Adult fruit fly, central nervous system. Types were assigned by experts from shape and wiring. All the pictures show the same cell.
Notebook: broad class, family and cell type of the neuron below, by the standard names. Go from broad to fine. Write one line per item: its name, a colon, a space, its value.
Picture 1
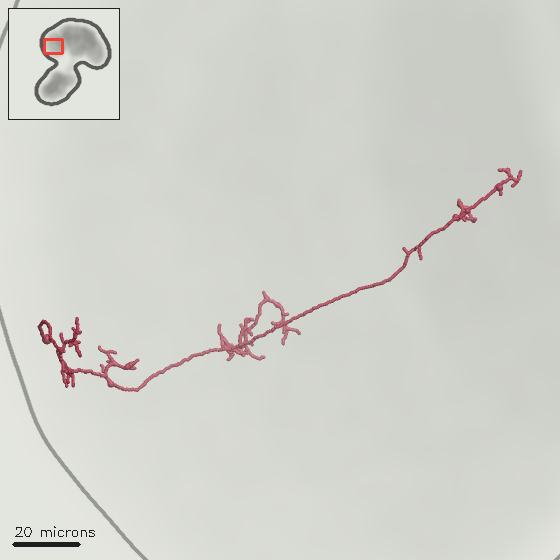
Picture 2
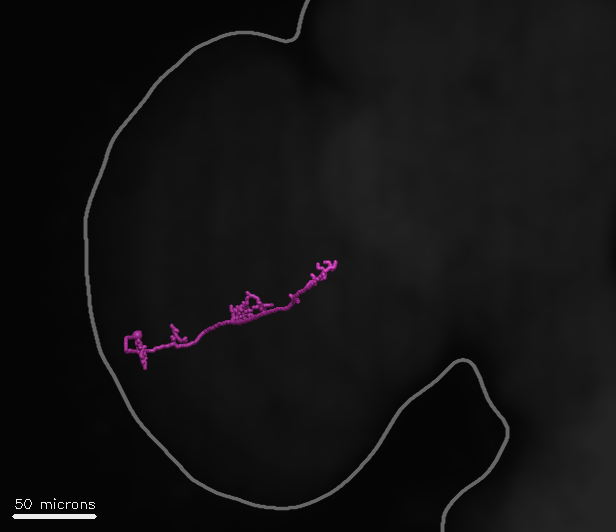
broad class: optic-lobe intrinsic neuron
family: TmY
cell type: TmY4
